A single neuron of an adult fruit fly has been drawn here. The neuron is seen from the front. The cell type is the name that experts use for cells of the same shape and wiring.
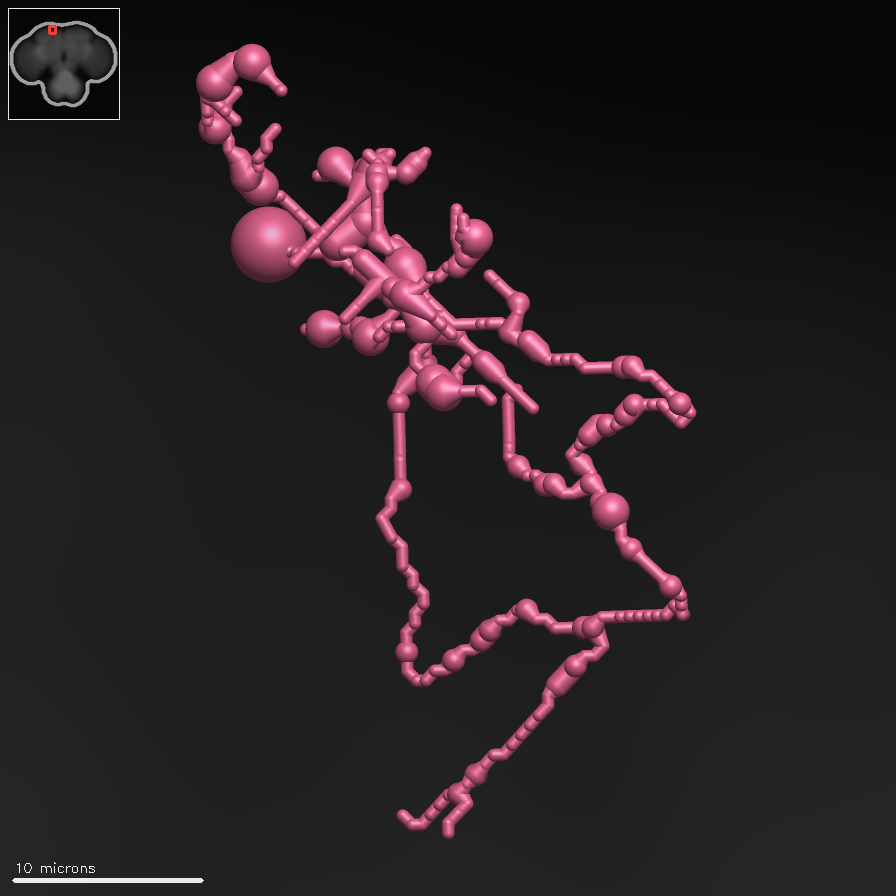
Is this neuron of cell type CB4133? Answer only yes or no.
no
